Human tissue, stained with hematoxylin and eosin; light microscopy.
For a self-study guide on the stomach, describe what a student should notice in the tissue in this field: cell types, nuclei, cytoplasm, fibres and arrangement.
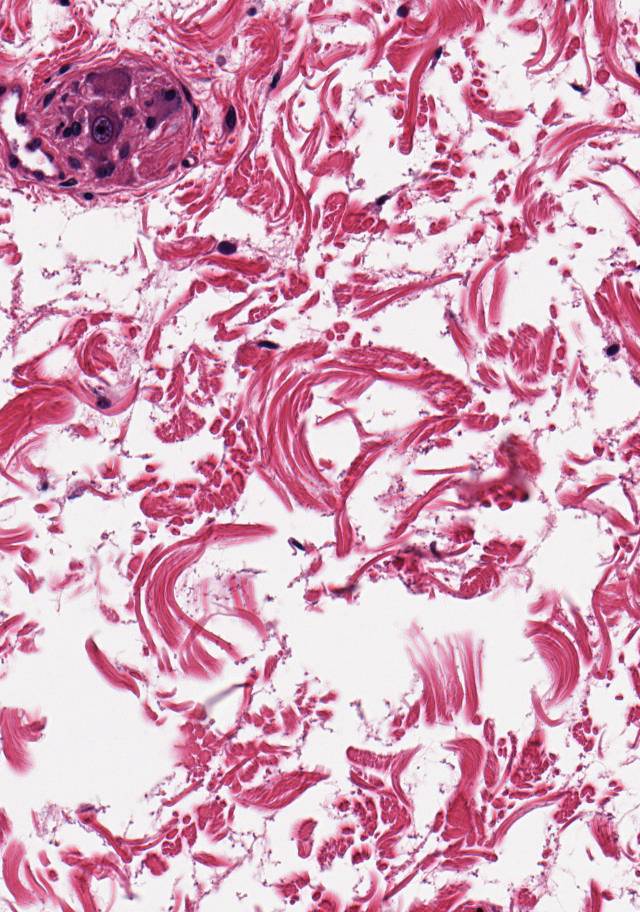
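Here the field is built of loosely arranged pink fibre bundles, with wide clear spaces between them. Follow a few and you'll see they are wavy and curved, running in many different directions. Now move to the upper left corner: a rounded, compact structure of purple-staining cells sits there, enclosed by a thin pink rim. You won't find any fat cells in this field.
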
